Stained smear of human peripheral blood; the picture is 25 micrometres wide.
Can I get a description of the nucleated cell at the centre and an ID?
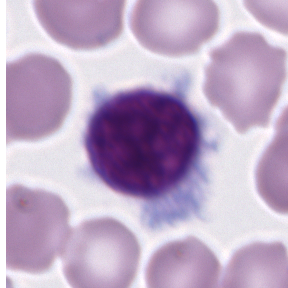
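Along the lower edge especially, you'll see fine hair-like projections fringing this cell, and its outline is ragged rather than smooth. The cytoplasm is just a scant rim of pale blue. The nucleus is round, about 10 micrometres across, and there's no nucleolus to be seen in it. That's a hairy cell.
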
